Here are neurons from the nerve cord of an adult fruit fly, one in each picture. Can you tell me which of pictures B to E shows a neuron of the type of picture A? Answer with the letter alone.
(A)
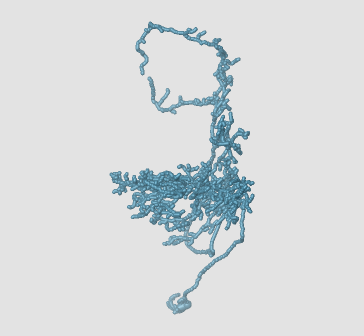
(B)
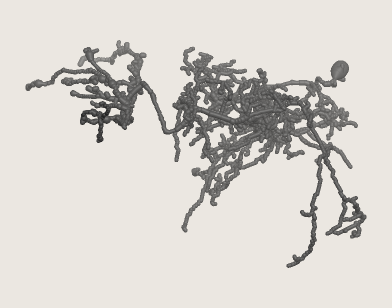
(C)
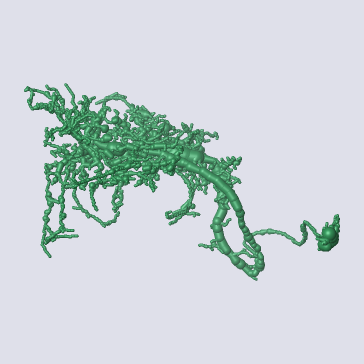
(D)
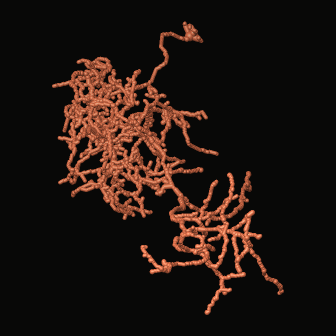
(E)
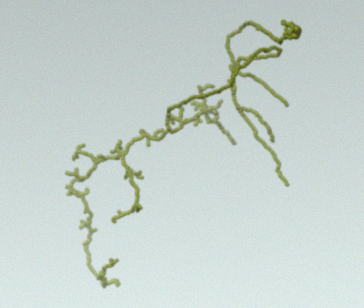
E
